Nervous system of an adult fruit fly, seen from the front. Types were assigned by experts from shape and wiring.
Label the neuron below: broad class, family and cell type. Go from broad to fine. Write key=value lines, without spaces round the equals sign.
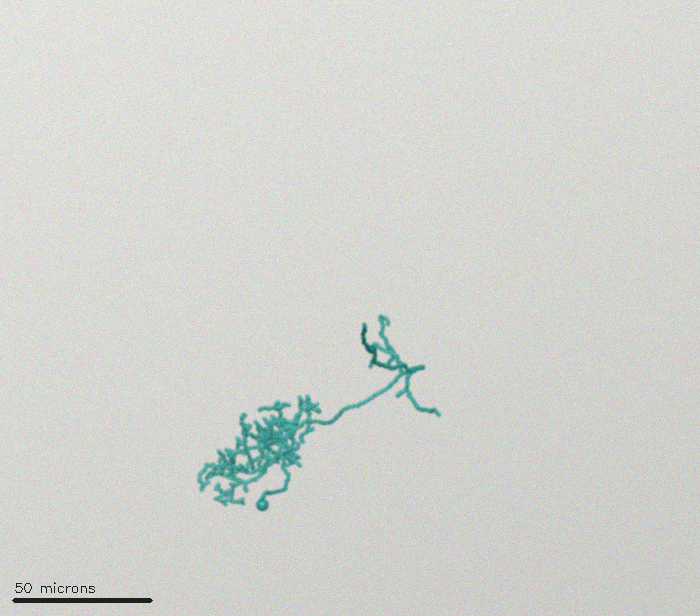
broad_class=ascending neuron
family=hemilineage 10B
cell_type=AN10B039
